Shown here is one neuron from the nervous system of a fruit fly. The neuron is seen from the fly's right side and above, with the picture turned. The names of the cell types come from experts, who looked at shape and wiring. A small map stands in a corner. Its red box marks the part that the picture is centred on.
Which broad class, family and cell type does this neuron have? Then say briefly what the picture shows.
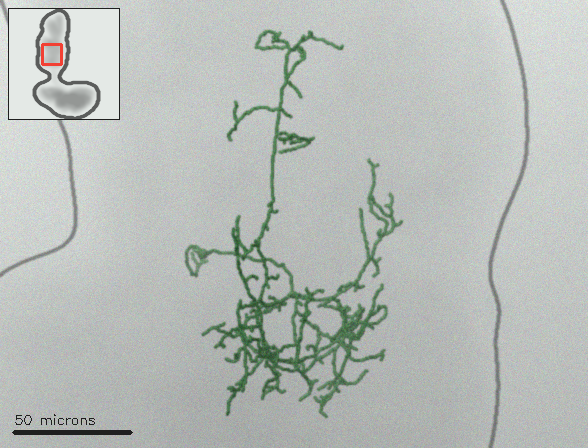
This is a nerve-cord intrinsic neuron. The family is hemilineage 00A. Its cell type is IN00A053. From top to bottom in the picture it spans about 170 microns. The picture shows dozens of branch ends.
